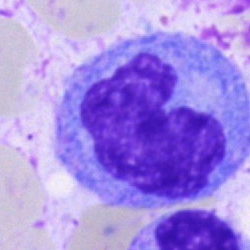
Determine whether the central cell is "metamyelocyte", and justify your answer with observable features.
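Outline round, edge smooth, no projections. Nucleus folded, with a deep notch on its upper right side. Chromatin dark purple and clumped, paler patches between the clumps. Cytoplasm pale greyish blue, forming a band around the nucleus on all sides.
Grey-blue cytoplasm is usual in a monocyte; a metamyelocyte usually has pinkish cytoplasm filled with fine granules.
The greyish blue colour therefore speaks for monocyte and against metamyelocyte.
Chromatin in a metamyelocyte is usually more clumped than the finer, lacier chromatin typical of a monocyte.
On chromatin alone, the clumping seen here leans toward metamyelocyte. Taken with the cytoplasm, the name metamyelocyte does not fit: the cell is a monocyte.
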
